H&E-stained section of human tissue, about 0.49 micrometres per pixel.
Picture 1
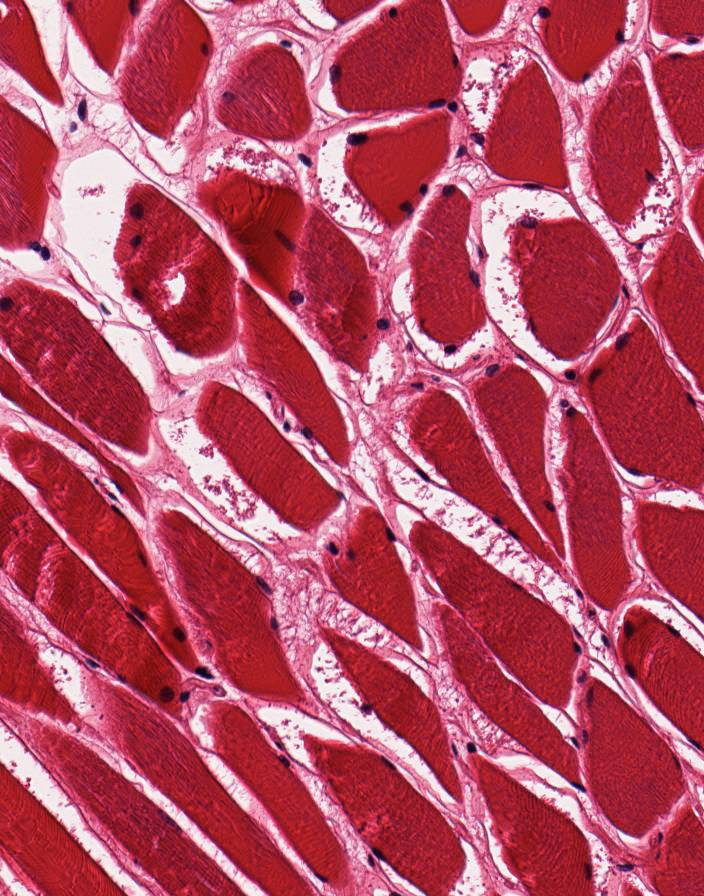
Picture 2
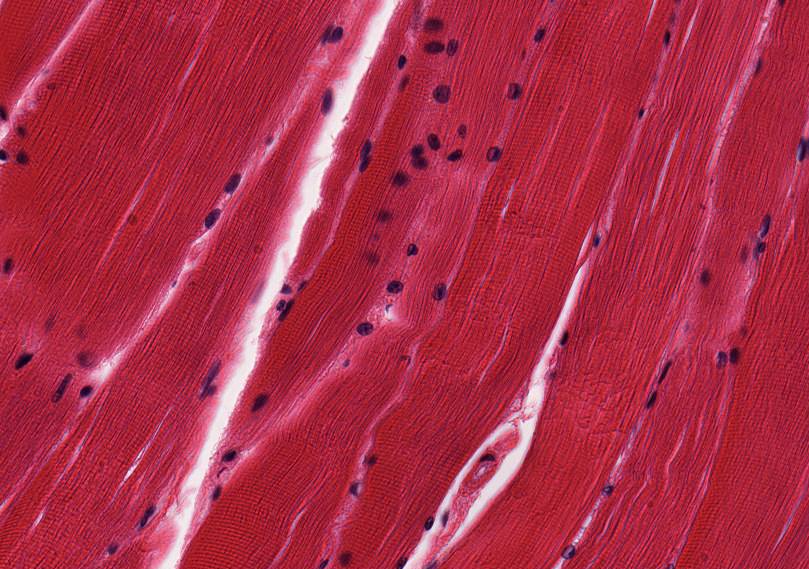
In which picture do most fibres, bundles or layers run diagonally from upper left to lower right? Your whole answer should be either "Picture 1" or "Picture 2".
Picture 1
